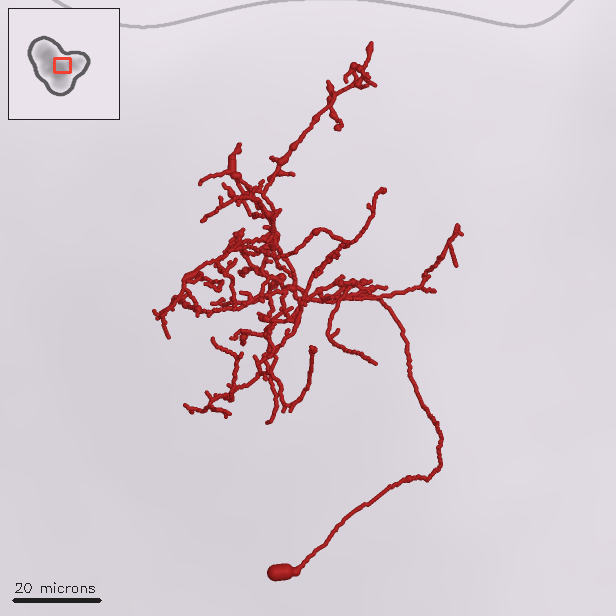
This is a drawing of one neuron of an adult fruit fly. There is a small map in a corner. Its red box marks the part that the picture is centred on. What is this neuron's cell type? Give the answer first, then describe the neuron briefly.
The cell type is IN12B053. This is a nerve-cord intrinsic neuron. The cell body is at the bottom of the picture. From top to bottom in the picture it spans about 130 microns. The picture shows dozens of branch ends.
